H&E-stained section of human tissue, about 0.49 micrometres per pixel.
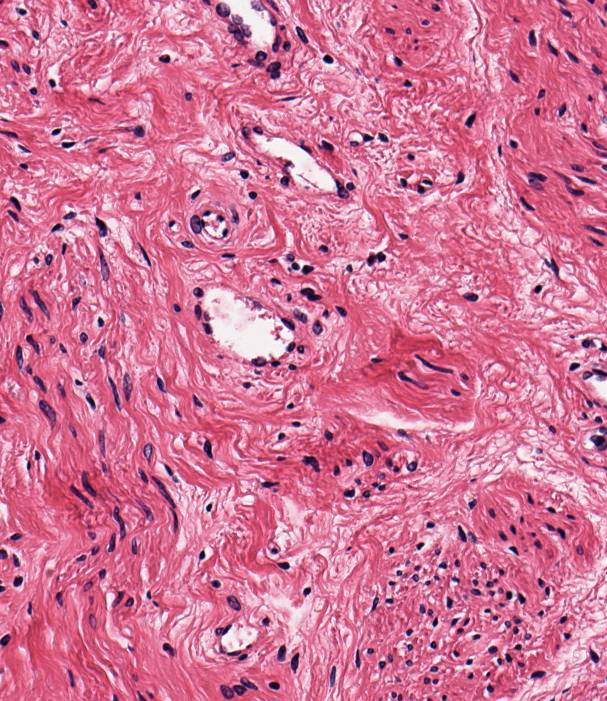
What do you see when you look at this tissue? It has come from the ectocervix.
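Dense pink fibrous stroma throughout, wavy collagen bundles running in varied directions, with scattered dark elongated spindle-shaped nuclei tucked between them. Vessel lumens are mostly pale and empty, not packed with red blood cells. Bottom right, there's a more cellular patch of crowded small dark nuclei.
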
